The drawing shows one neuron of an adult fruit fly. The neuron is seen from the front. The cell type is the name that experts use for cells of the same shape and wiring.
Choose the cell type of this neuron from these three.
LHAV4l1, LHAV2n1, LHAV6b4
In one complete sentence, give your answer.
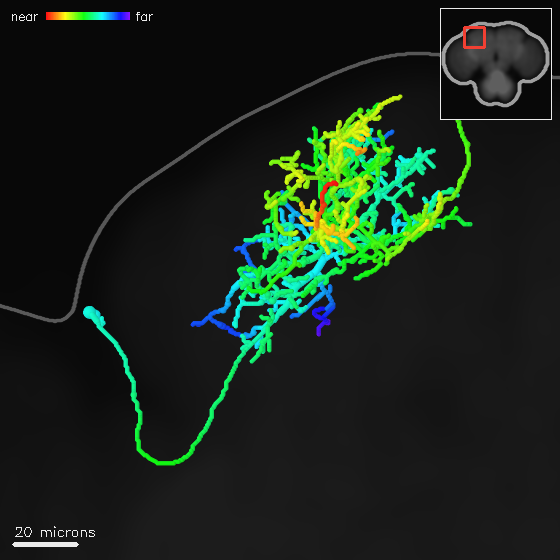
The cell type to which this neuron belongs is LHAV4l1.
